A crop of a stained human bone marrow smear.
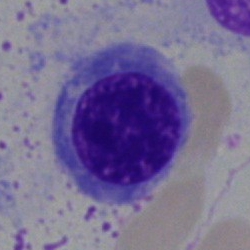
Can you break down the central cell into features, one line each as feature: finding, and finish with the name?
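Border: smooth, on a roughly round outline
Chromatin: dark, coarsely clumped, with small paler patches
Cytoplasmic rim: moderate, thinnest on the right
Cytoplasm colour: blue
Identity: erythroblast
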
